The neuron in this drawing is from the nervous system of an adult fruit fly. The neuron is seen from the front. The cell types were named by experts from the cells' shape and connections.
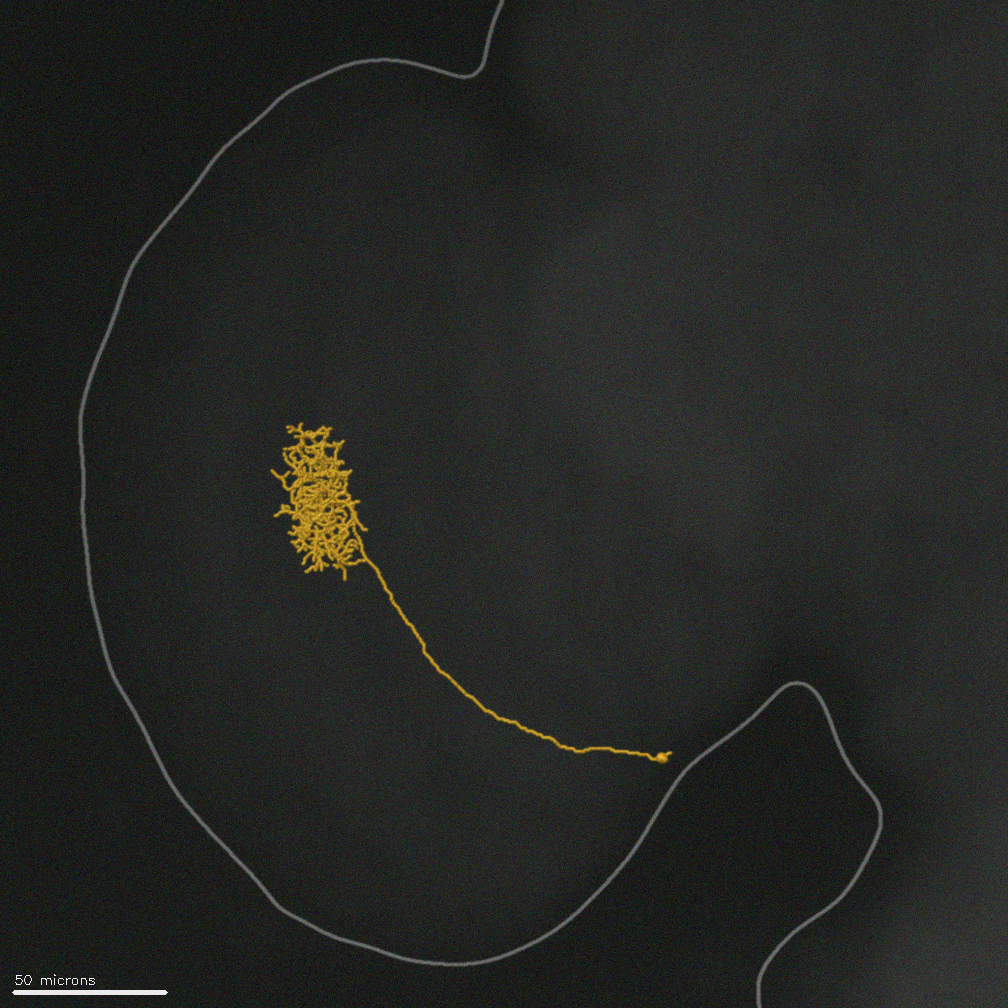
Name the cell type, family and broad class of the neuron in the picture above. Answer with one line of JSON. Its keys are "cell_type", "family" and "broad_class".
{"cell_type": "Pm1", "family": "Pm", "broad_class": "optic-lobe intrinsic neuron"}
